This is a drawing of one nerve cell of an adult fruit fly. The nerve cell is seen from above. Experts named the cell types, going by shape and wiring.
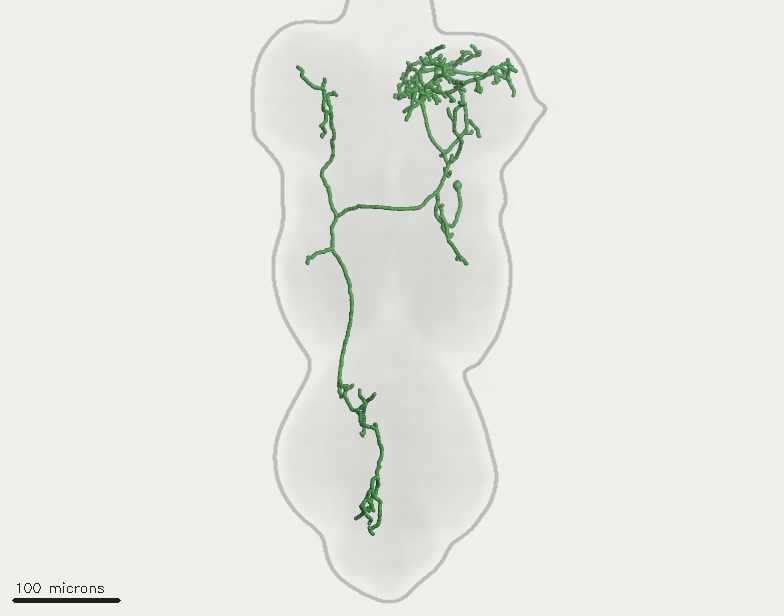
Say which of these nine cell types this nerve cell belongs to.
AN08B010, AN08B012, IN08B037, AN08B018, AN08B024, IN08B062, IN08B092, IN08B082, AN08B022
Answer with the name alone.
IN08B062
